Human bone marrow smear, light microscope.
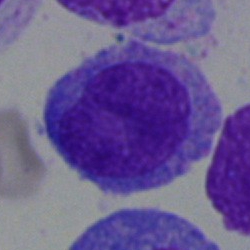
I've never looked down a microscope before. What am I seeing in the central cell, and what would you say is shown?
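Roughly round in outline, this cell has finely granular chromatin stained a fairly even purple. Its cytoplasm is a pale blue-lilac colour, and the rim it forms is widest on the right side. This is a blast.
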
